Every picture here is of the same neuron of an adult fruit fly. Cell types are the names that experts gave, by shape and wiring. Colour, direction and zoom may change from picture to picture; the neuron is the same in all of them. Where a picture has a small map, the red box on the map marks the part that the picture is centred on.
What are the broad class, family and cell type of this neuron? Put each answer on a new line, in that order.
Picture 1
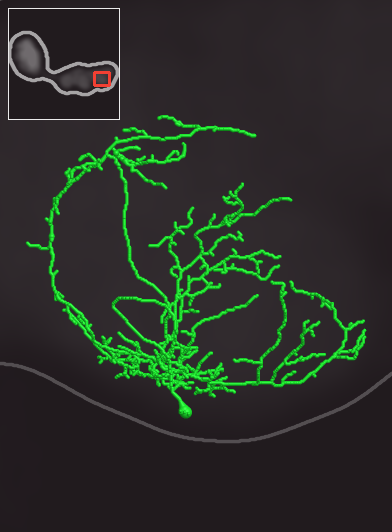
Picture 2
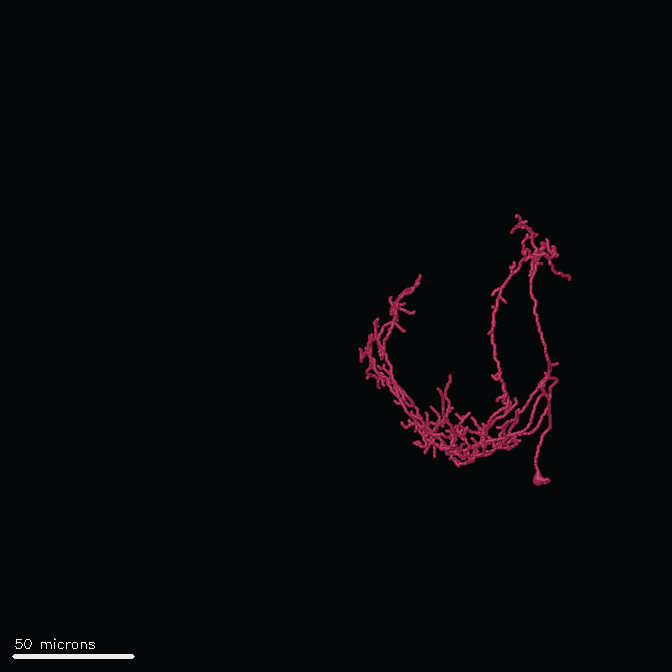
nerve-cord intrinsic neuron
hemilineage 08A
IN08A017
